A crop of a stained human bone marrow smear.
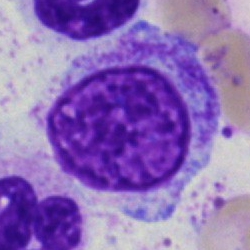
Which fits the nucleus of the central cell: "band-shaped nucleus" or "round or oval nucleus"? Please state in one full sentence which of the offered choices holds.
A nucleus forming one compact round or oval mass is found in this cell.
